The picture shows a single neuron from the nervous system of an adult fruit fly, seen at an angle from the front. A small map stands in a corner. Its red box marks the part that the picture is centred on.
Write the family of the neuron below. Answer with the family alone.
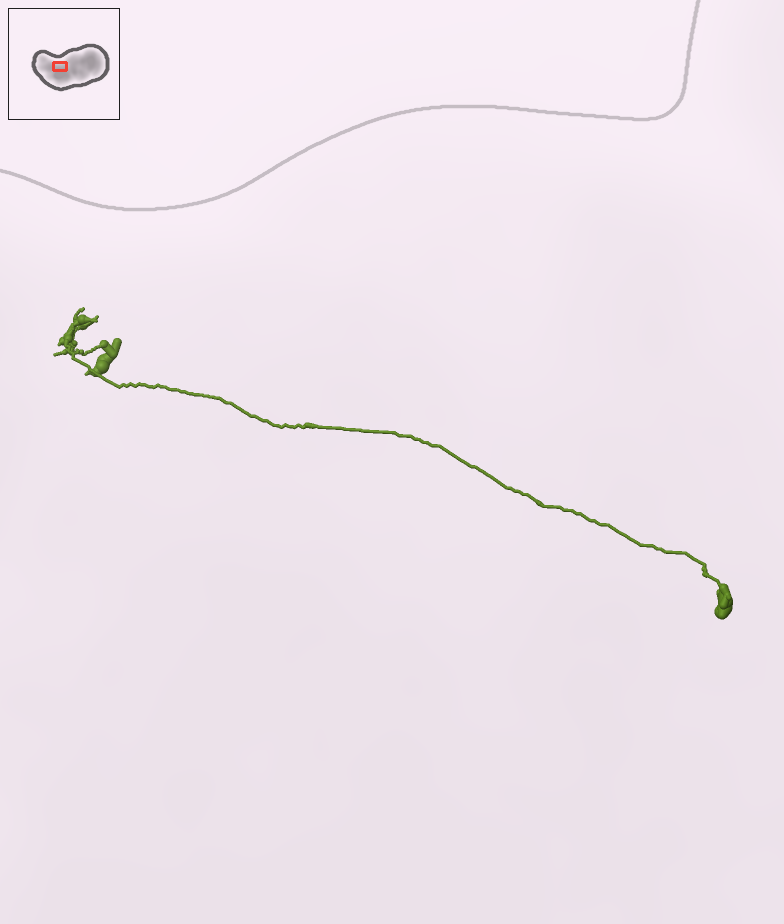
L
